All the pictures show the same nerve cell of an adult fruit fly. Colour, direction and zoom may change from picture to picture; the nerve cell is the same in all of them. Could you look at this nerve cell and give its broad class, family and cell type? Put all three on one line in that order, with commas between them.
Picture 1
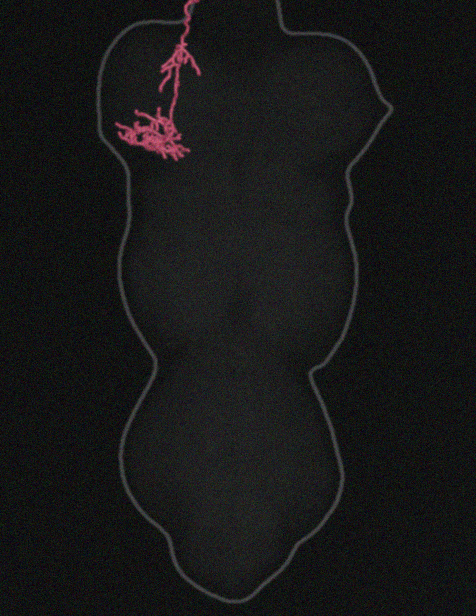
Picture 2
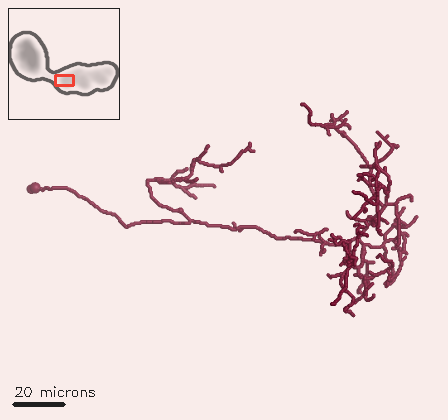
nerve-cord intrinsic neuron, hemilineage 16B, IN16B077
